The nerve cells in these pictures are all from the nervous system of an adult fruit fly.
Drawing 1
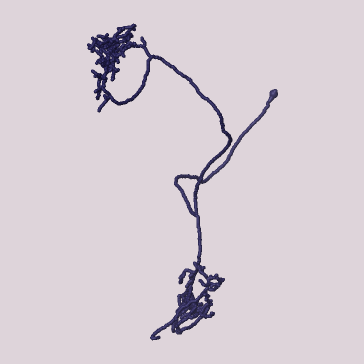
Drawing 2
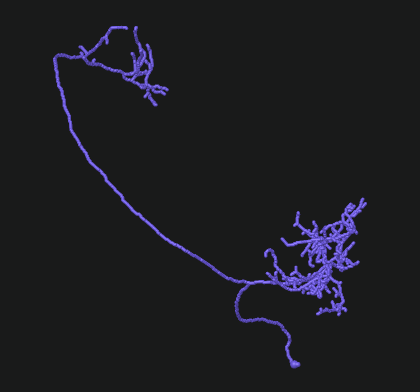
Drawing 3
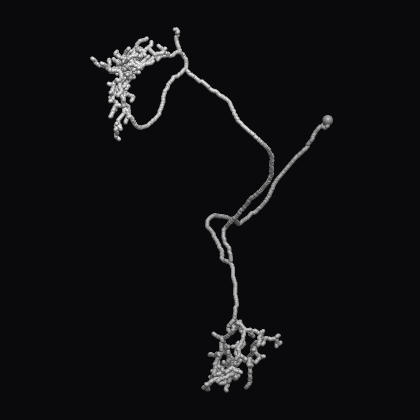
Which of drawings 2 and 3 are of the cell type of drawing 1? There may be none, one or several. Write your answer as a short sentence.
Drawing 3 is of the same cell type.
